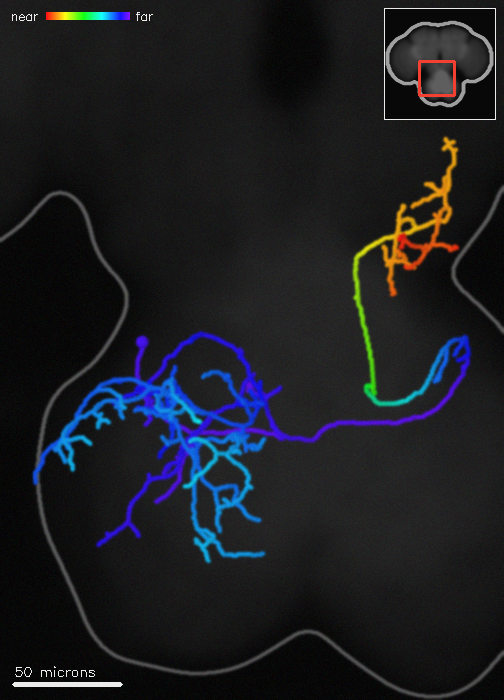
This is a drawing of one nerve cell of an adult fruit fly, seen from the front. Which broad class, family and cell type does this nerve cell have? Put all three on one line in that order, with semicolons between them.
ascending neuron; hemilineage 19B; AN19B044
